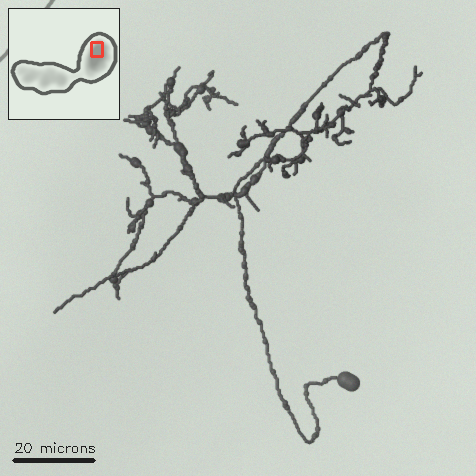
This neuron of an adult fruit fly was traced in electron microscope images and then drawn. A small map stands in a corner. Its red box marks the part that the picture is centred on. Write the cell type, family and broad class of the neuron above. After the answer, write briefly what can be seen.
The cell type is CB3360. Its family is hemilineage SIPa1_ventral. This is a central-brain intrinsic neuron. Its cell body lies at the lower right of the picture. By the scale bar it is about 100 microns tall in this view. The picture shows dozens of branch ends.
